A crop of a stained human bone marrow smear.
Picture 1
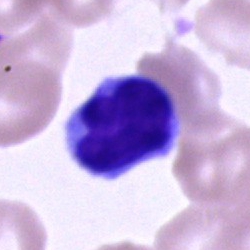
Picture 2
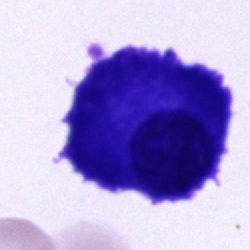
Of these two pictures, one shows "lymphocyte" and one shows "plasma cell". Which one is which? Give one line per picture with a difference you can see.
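Picture 1 – lymphocyte. The nucleus fills almost the whole cell, leaving only a scant rim of cytoplasm.
Picture 2 – plasma cell. The cytoplasm is plentiful and stained a deep, dark blue.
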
